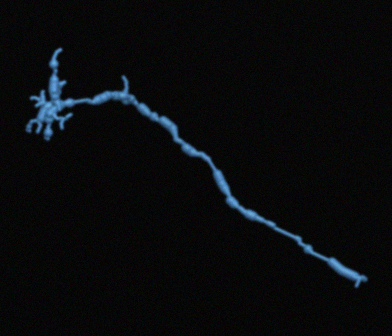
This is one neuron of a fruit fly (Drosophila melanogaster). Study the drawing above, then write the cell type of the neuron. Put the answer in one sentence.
The cell type is L3.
